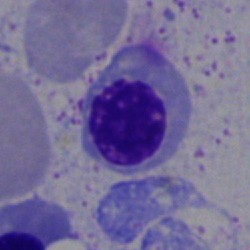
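Erythroblast at the middle of a stained human bone marrow smear. Dark purple chromatin is coarsely clumped, and no distinct nucleolus can be made out in the nucleus. The cytoplasm is pale greyish blue and free of granules.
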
